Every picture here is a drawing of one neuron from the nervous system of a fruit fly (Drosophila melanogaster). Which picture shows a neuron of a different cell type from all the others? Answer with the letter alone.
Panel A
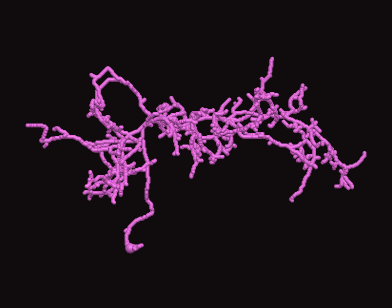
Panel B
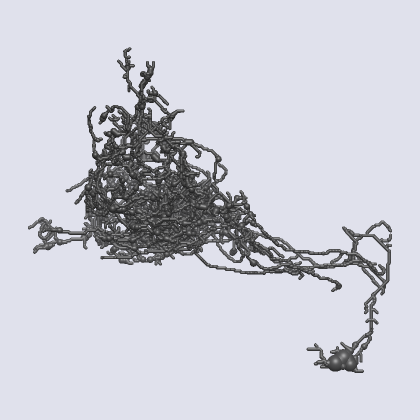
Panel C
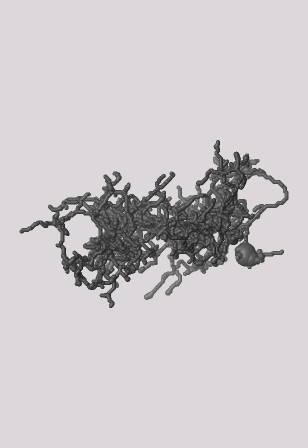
A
